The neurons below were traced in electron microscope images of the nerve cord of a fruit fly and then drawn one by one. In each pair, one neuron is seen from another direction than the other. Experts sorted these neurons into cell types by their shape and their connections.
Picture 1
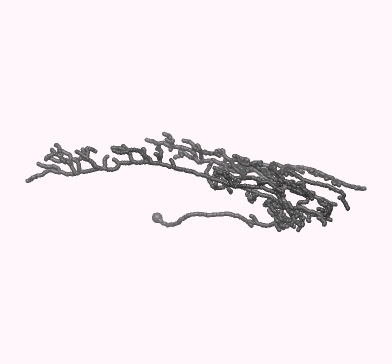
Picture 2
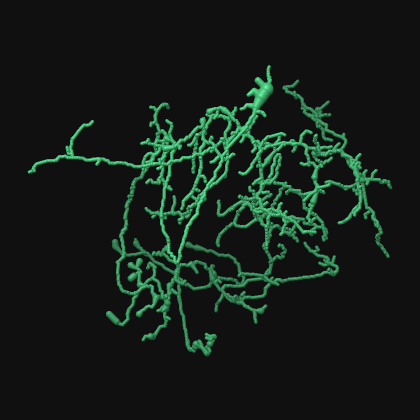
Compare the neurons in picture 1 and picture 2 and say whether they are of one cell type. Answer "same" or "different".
same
